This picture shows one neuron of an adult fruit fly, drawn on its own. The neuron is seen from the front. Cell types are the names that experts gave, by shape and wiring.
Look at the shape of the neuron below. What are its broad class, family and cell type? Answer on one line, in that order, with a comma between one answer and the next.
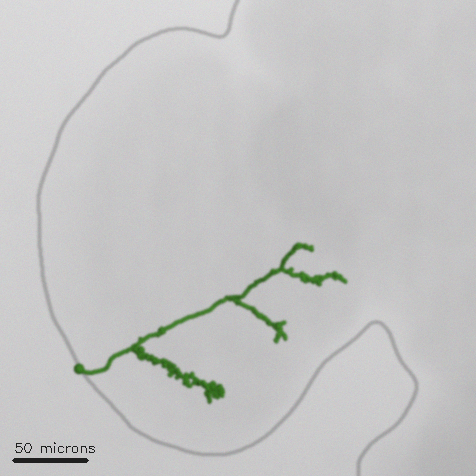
optic-lobe intrinsic neuron, TmY, TmY9b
